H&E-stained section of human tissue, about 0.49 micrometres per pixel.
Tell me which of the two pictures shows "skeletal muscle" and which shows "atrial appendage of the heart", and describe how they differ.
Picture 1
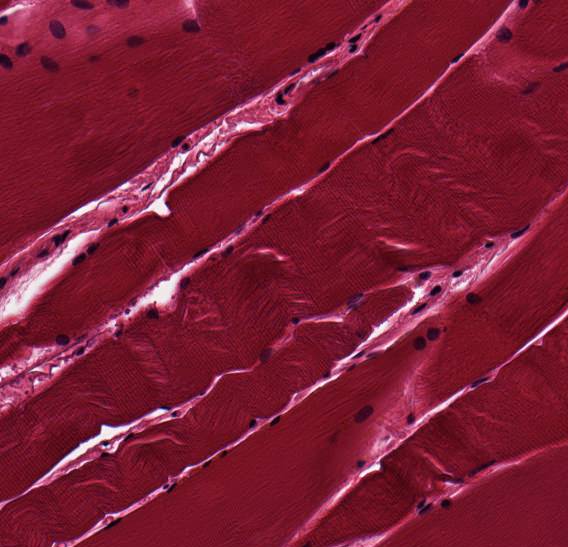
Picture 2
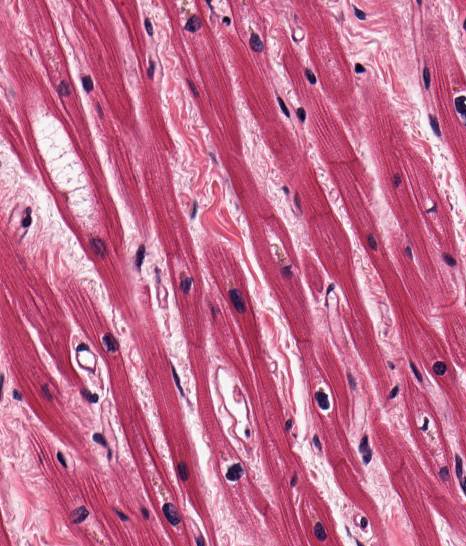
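Picture 1: skeletal muscle. Picture 2: atrial appendage of the heart. Skeletal muscle: long parallel fibres cross the field diagonally, lower left to upper right. Fine cross striations run across them. Nuclei dark and oval, placed at the fibre edges. Cytoplasm deep red throughout. Atrial appendage: some fibres branch and join neighbours instead of running as separate unbranched cylinders. Between fibres, narrow strands of pale, loose connective tissue with small dark elongated nuclei. A few small thin-walled vessels with pale lumens also run between fibres, one upper left, others lower centre. No fat cells in the field.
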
